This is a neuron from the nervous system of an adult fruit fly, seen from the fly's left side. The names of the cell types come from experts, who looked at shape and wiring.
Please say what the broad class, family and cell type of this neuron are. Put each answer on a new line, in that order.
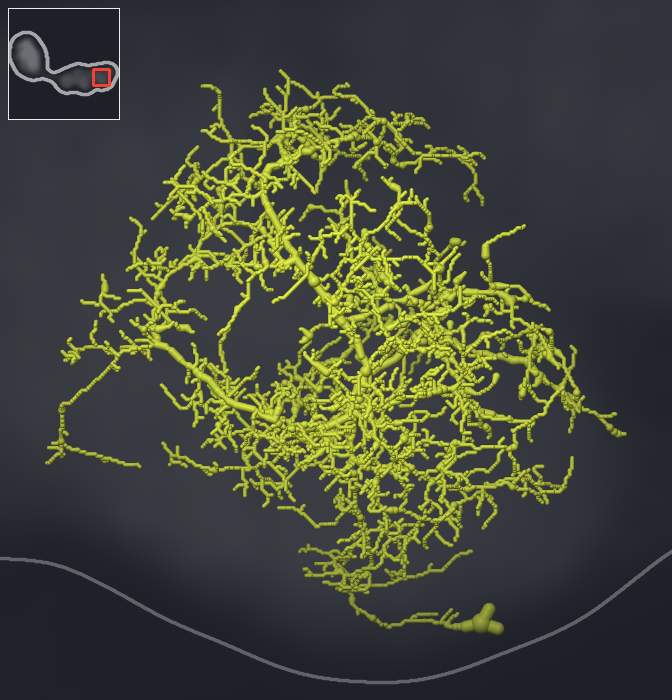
nerve-cord intrinsic neuron
hemilineage 13B
IN13B012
